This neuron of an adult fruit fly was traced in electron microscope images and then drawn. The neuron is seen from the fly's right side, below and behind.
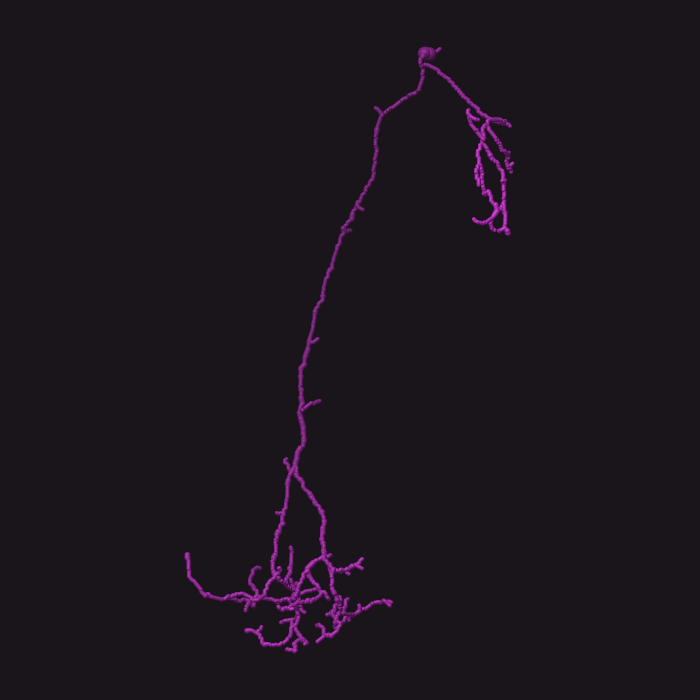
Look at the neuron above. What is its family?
MeLo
